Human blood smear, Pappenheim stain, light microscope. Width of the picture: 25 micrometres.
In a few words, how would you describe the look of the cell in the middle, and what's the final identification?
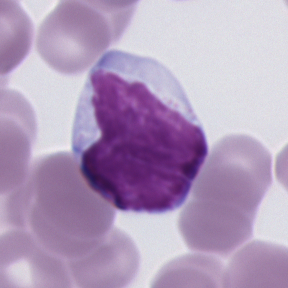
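The cell measures about 15 by 12 micrometres, with a nucleus of about 13 by 11 micrometres. A notch is cut into the left side of the nucleus, and along its lower edge the nucleus extends almost to the cell border. The cytoplasm is pale blue, and a few fine reddish-purple granules lie in it beside the upper right edge of the nucleus. This is a large granular lymphocyte.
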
